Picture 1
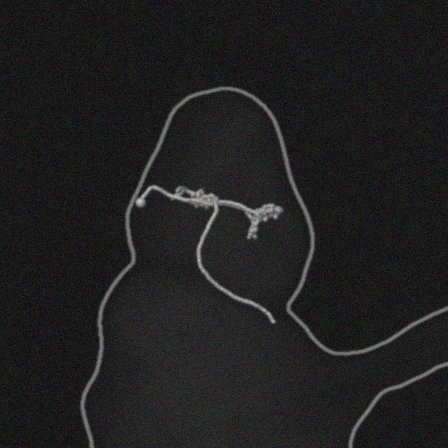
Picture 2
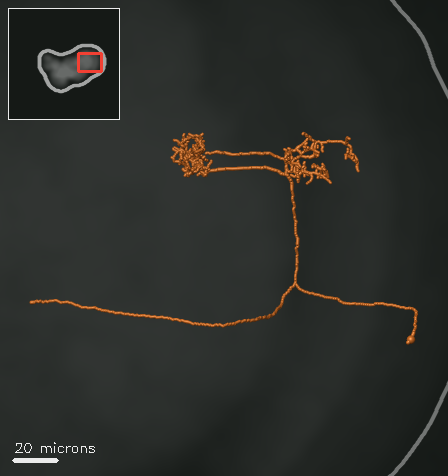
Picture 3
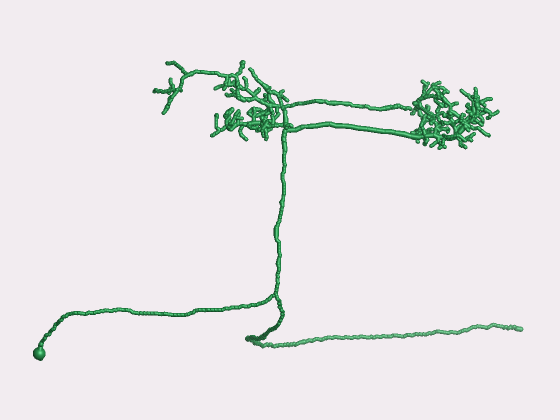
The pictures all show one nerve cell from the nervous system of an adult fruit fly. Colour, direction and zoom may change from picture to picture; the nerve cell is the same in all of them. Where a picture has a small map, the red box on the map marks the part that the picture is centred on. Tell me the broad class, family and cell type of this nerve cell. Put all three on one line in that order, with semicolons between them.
visual projection neuron; TmY; TmY14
